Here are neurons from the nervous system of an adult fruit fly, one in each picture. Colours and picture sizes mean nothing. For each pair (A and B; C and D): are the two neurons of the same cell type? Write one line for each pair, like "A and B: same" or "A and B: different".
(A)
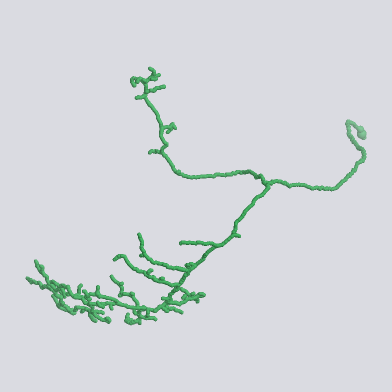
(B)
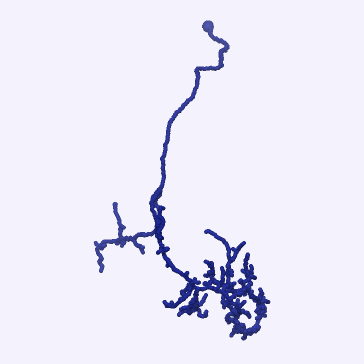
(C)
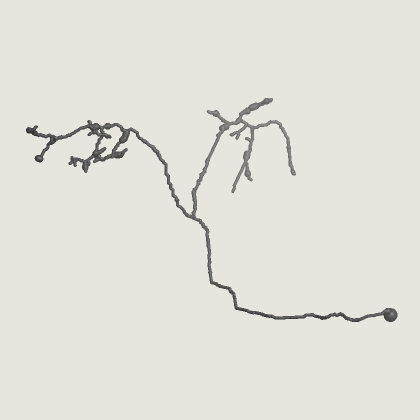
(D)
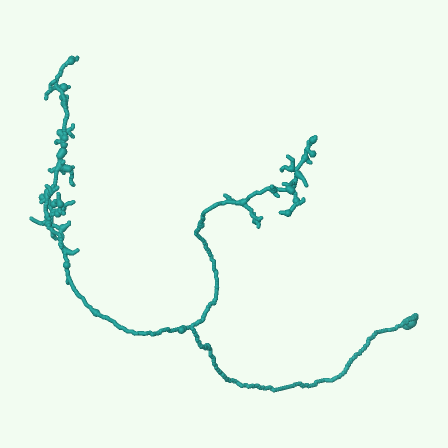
A and B: same
C and D: different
